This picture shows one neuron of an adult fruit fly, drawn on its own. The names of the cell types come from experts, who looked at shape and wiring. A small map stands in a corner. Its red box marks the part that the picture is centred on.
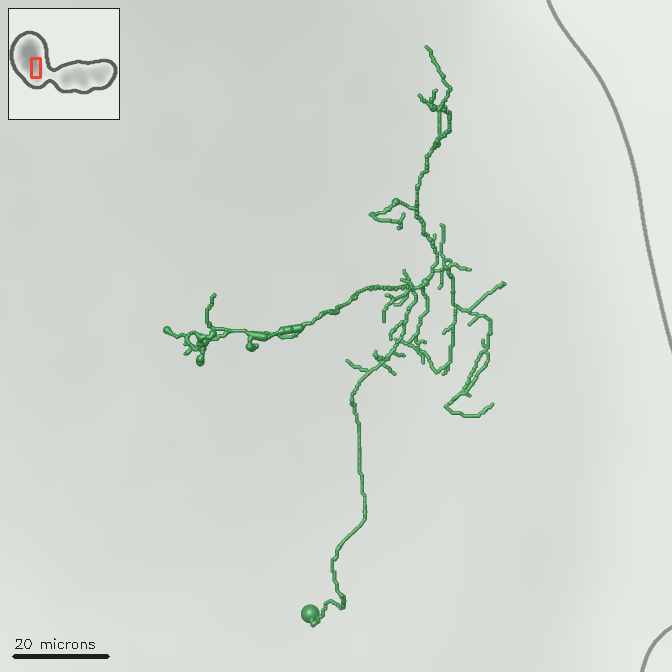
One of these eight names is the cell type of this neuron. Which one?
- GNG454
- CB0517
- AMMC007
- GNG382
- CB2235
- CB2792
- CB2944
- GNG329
GNG329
